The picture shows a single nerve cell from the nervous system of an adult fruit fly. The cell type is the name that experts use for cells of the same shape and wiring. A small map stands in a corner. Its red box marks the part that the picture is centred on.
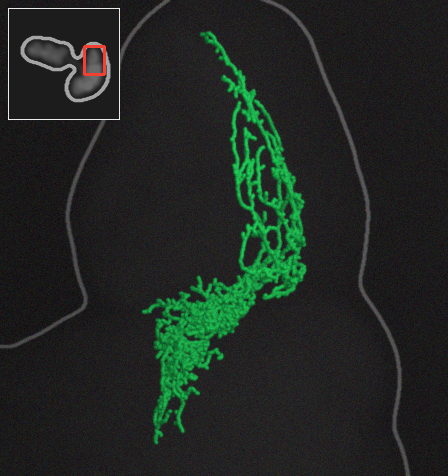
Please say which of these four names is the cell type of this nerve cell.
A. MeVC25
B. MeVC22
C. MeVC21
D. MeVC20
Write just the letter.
D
